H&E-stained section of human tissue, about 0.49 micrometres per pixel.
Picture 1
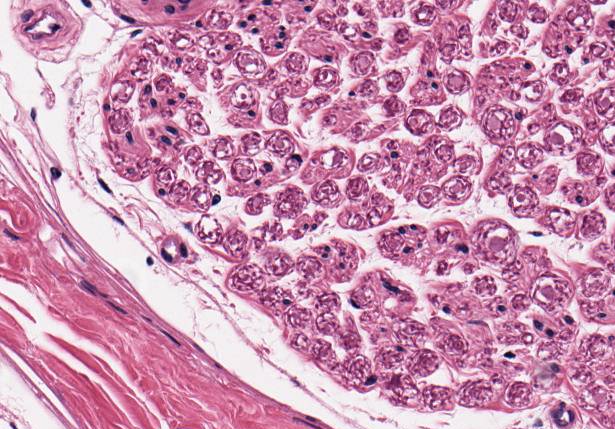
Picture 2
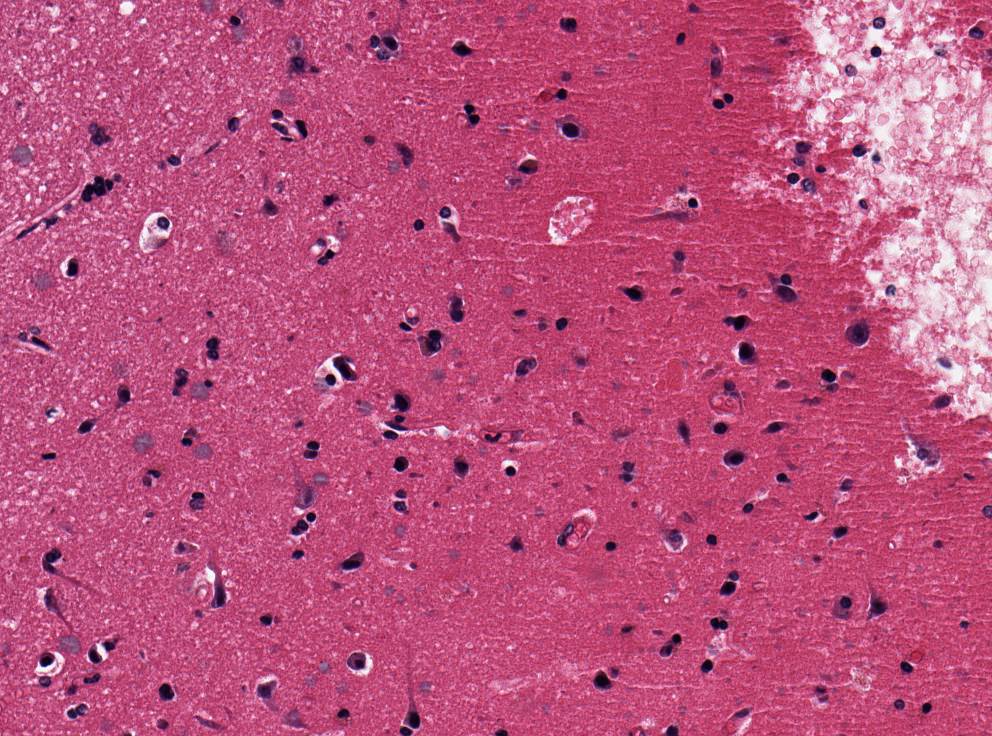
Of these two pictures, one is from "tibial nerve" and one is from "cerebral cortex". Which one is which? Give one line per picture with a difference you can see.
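Picture 1 – tibial nerve. Small, dark, elongated nuclei lie scattered singly between the nerve fibres throughout the bundle.
Picture 2 – cerebral cortex. Small round dark nuclei with little visible cytoplasm are scattered fairly evenly across the whole field.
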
